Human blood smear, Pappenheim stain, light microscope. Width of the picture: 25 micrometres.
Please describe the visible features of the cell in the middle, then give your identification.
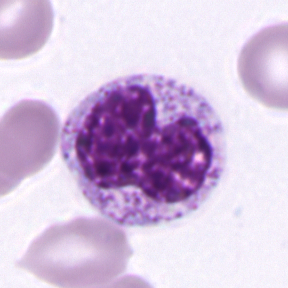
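Start with the outline, which is round and smooth. Now the nucleus: two broad lobes joined by a wide band of nuclear material. Around it, the cytoplasm is pale lilac-pink, with fine pink-purple granules scattered throughout. What you are looking at is a metamyelocyte.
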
